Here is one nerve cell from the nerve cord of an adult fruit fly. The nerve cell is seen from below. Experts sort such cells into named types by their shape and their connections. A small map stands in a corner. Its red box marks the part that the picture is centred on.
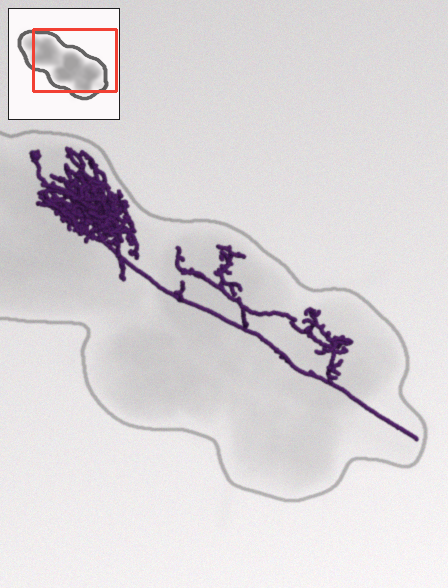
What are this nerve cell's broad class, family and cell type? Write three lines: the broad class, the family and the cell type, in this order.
ascending neuron
hemilineage 12A
AN12A003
